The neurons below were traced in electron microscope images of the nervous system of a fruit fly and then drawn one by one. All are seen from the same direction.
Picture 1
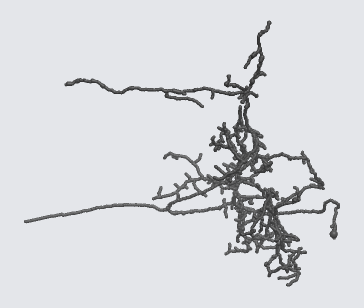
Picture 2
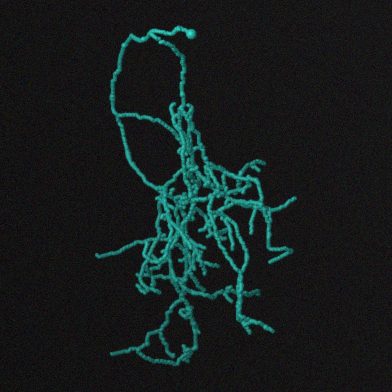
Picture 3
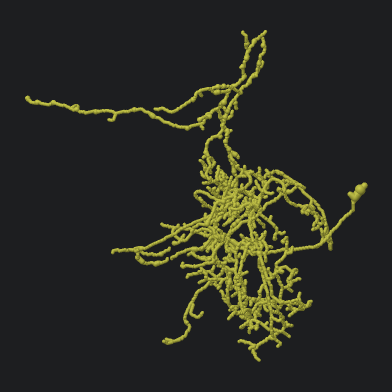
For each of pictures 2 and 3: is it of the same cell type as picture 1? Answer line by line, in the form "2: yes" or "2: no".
2: no
3: yes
